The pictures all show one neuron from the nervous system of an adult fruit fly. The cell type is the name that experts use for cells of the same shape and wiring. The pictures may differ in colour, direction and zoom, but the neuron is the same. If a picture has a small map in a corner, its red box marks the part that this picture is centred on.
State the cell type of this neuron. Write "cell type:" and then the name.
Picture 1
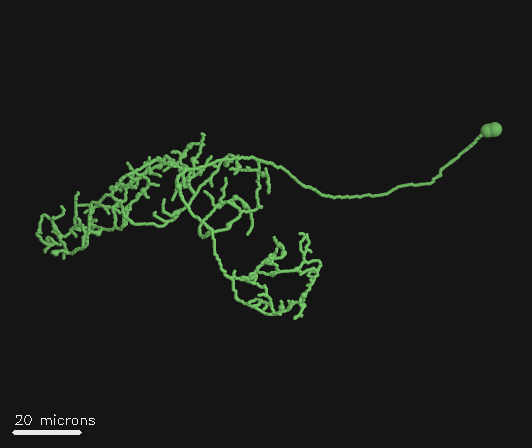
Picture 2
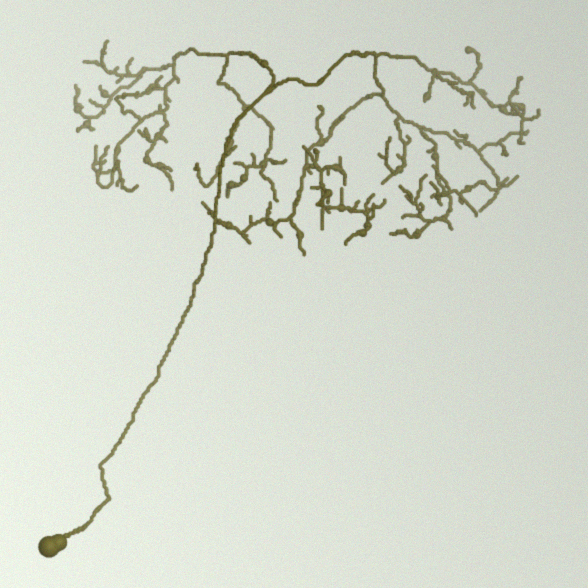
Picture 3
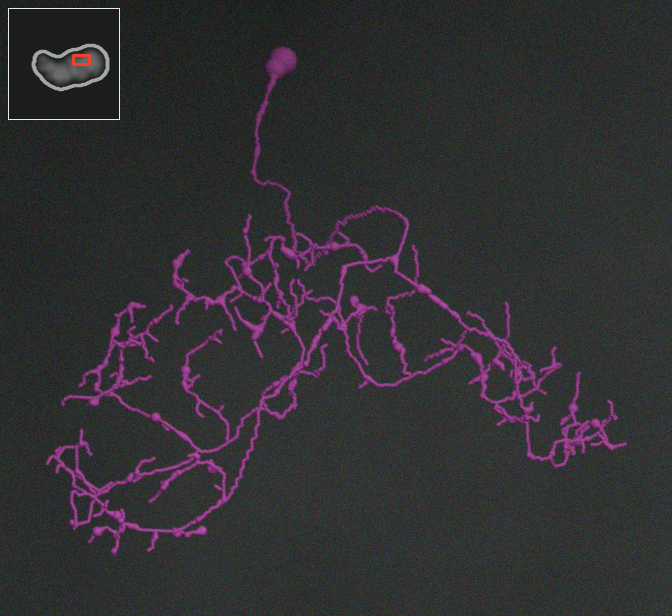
cell type: FB5S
